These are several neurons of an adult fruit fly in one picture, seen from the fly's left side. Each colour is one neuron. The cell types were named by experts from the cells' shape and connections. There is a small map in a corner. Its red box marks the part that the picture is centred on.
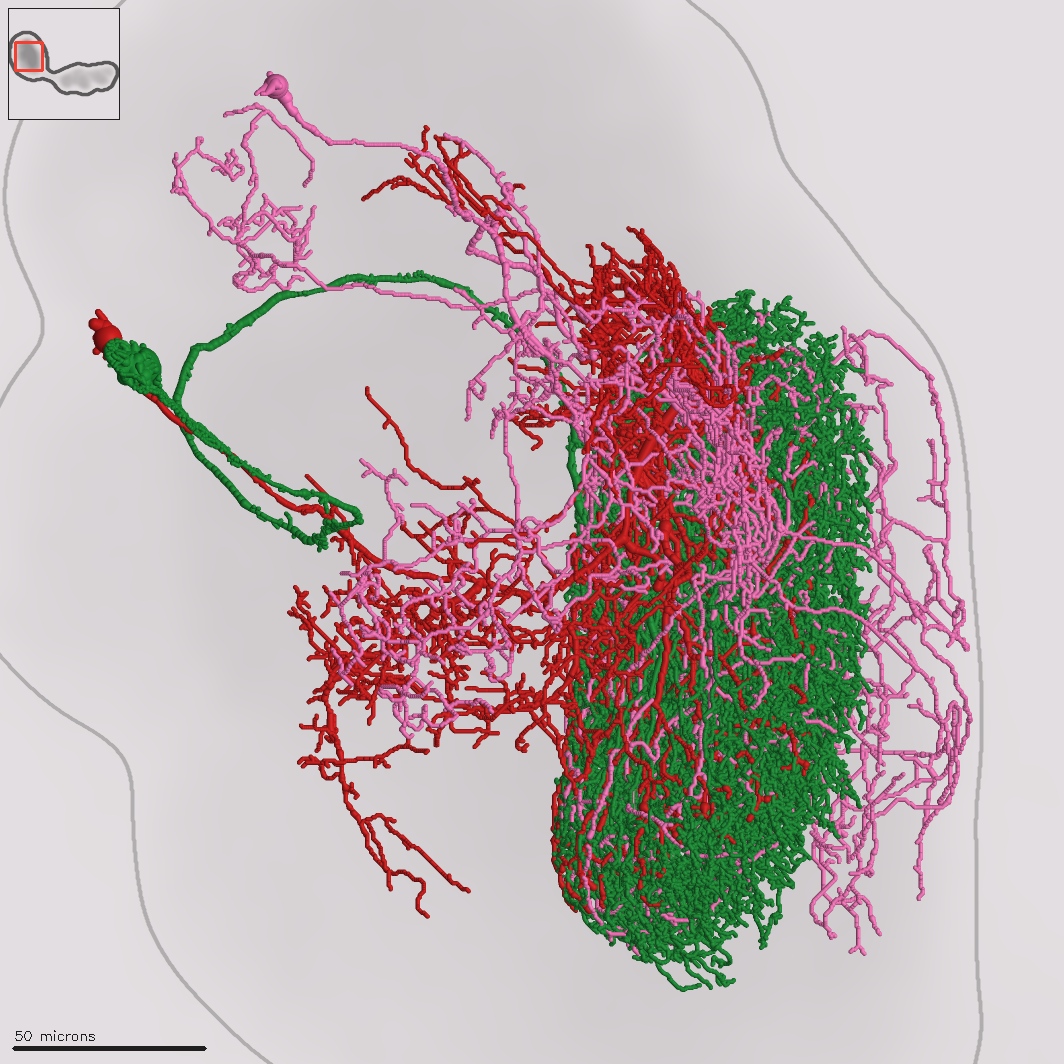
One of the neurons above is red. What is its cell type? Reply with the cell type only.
LT36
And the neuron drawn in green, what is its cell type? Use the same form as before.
Li39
